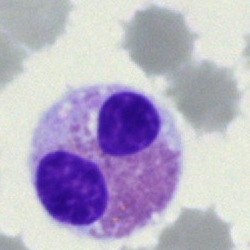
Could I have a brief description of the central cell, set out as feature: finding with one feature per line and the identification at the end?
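Outline: round and smooth
Nuclei: two, separate, not touching
Position: one at the lower left, the other at the upper right
Chromatin: dense and deep purple in both nuclei
Name: eosinophil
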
